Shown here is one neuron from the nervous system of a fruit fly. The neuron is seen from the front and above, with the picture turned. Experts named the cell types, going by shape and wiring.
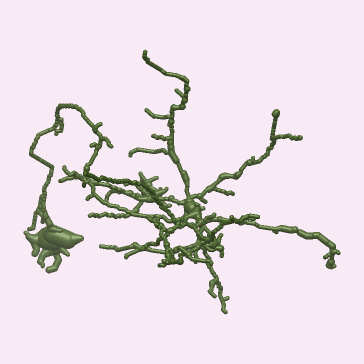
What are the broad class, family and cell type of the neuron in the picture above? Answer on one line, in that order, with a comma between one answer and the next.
nerve-cord intrinsic neuron, hemilineage 16B, IN16B018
